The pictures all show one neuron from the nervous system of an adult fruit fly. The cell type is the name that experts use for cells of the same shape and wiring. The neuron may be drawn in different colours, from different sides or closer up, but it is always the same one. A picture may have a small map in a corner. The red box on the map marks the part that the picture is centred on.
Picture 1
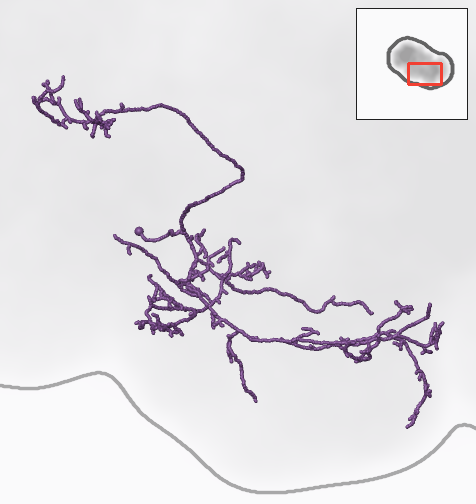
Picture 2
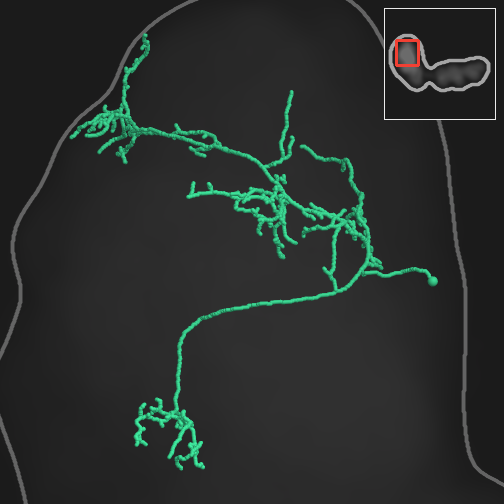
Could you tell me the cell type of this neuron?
IB070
